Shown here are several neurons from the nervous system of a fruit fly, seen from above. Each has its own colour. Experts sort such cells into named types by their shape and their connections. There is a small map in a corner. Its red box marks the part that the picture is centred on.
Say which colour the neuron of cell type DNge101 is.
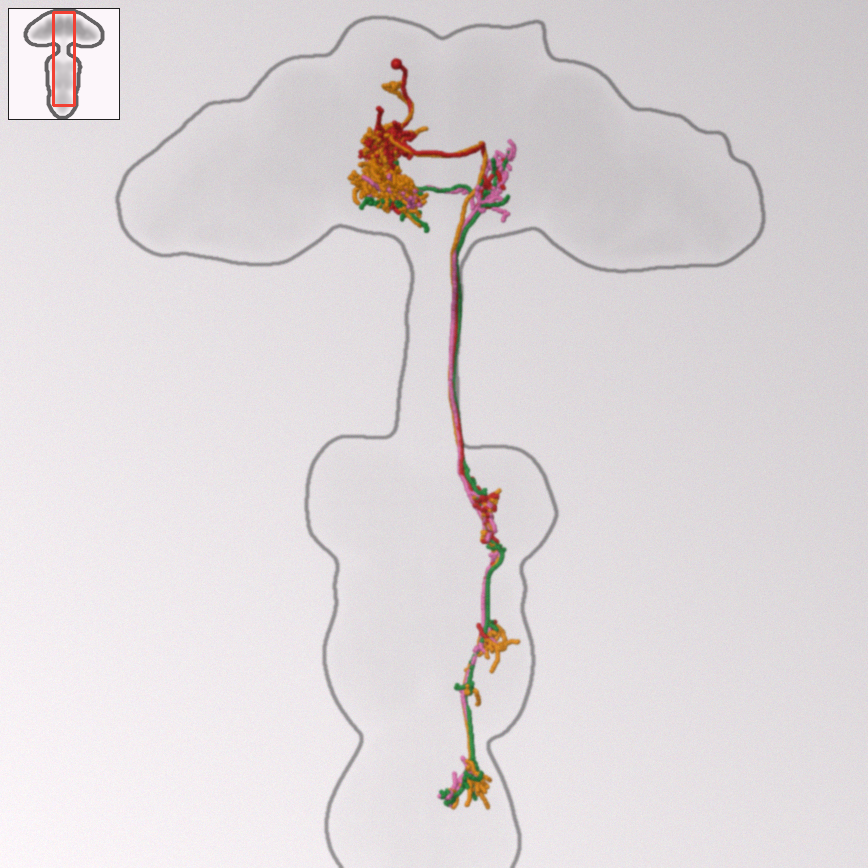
red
